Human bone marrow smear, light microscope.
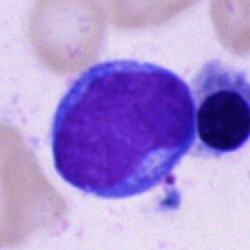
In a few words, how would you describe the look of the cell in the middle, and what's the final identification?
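Notice the smooth outline, rounded to oval. The chromatin has a fine texture and is spread fairly evenly. At the lower right, beside the nucleus, the cytoplasm has a paler zone, and no distinct granules appear in it. This is a blast.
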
